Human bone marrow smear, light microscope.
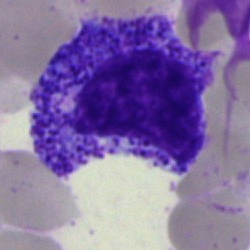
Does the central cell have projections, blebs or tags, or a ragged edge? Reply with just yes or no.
Yes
